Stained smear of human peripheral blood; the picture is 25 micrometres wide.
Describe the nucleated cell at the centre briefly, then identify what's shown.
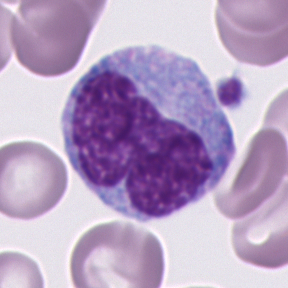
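Nucleus without distinct nucleoli. Cytoplasm abundant, widest toward the upper right, holding fine, dust-like pinkish-purple granules. Small purple fragment just outside the upper-right edge of the cell. Cell: monocyte.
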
